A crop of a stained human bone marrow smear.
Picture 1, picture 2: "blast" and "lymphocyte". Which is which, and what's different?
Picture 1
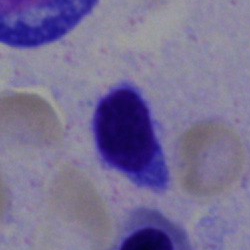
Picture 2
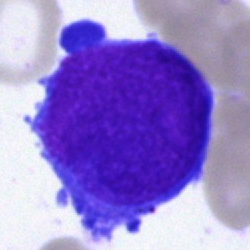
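The lymphocyte appears in picture 1, the blast in picture 2. The lymphocyte is oval and narrows toward its lower-right end; the blast has a roughly round outline. The nucleus fills most of the lymphocyte and nearly the whole of the blast, so both carry only a little cytoplasm.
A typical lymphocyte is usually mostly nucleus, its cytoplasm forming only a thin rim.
In the lymphocyte that scant rim is blue, shows mainly at the lower-right end and contains no granules; in the blast the thin rim stains deep blue. No nucleolus can be seen in the lymphocyte. The chromatin of the blast is fine and evenly spread, without coarse clumps. Small irregular blebs project from the left and lower edge of the blast, and a single small round blue bud sits on its upper left edge.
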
